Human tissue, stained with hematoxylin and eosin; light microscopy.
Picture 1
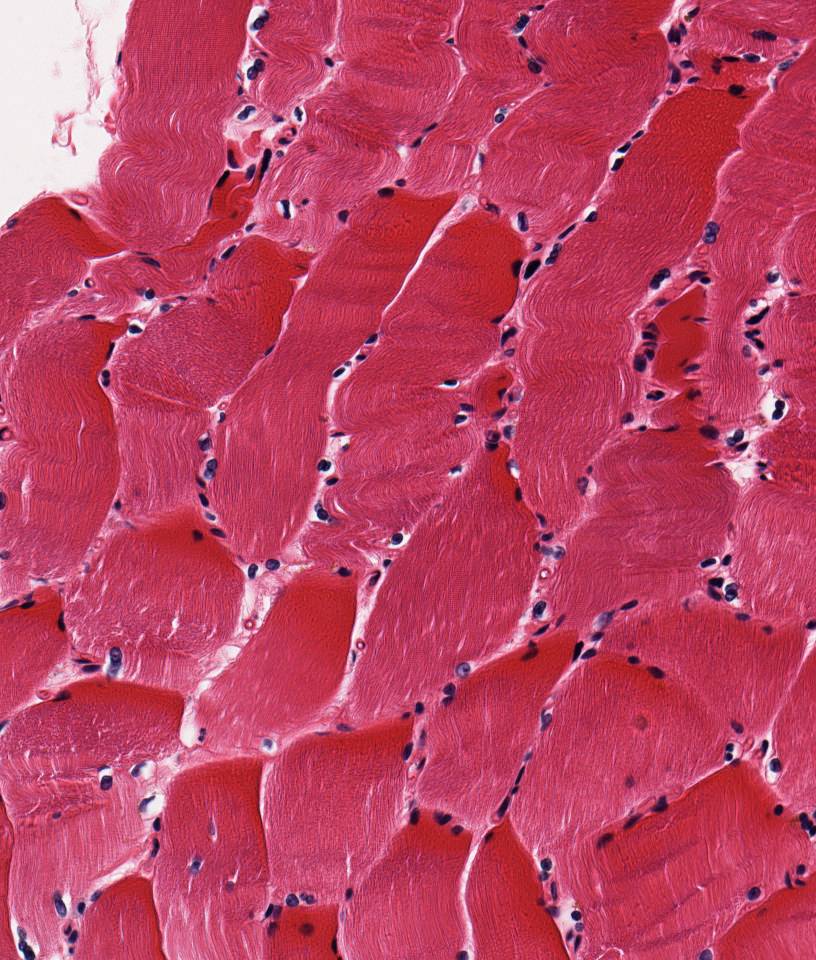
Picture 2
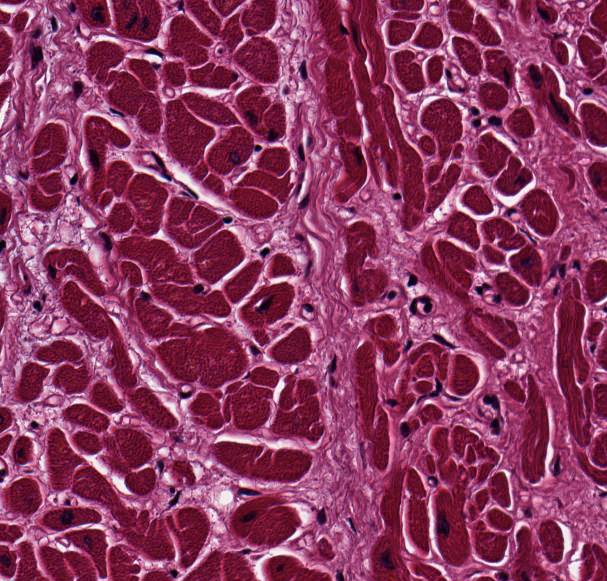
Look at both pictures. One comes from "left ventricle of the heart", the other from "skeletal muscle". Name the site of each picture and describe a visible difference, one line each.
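The field in picture 1 comes from the skeletal muscle. The nuclei lie at the edges of the fibres rather than in their centres.
The field in picture 2 comes from the left ventricle of the heart. Where a nucleus is seen within a cross-sectioned fibre, it lies in the centre of the fibre.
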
